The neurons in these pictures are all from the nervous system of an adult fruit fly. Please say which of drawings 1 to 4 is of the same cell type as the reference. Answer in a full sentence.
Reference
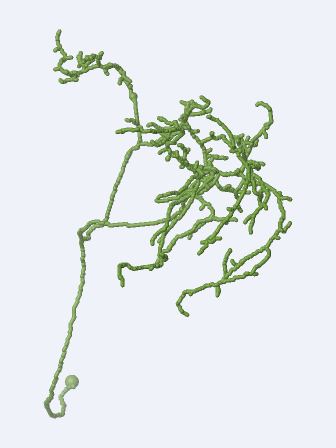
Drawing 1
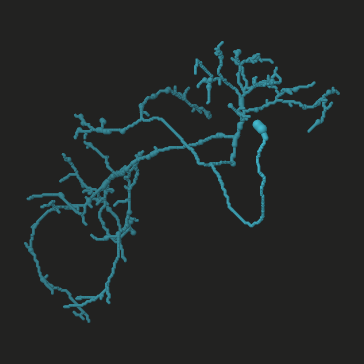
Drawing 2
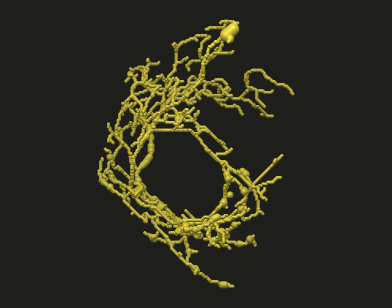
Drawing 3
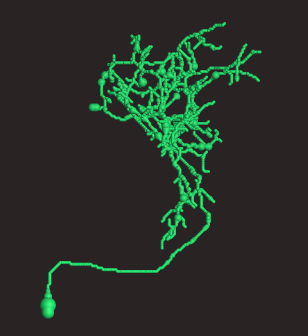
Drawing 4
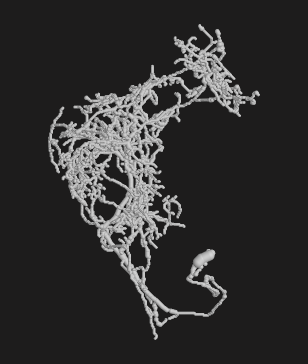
Drawing 1 is of the same cell type.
